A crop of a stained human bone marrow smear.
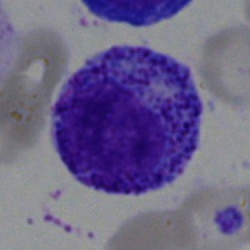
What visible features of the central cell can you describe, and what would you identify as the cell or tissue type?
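Round in outline, this cell has cytoplasm filled with coarse dark purple granules. Just above and right of the nucleus lies a paler, less granular zone of cytoplasm. No clear vacuoles are seen. The cell is a promyelocyte.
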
